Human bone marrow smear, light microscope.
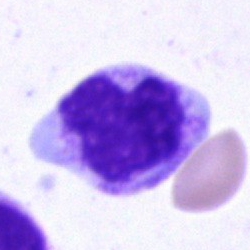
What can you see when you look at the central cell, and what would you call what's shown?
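Nucleus notched along its upper edge, filling most of the cell. Cytoplasm widest on the left side. Outline irregular, with a rounded bulge on the left. Monocyte.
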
